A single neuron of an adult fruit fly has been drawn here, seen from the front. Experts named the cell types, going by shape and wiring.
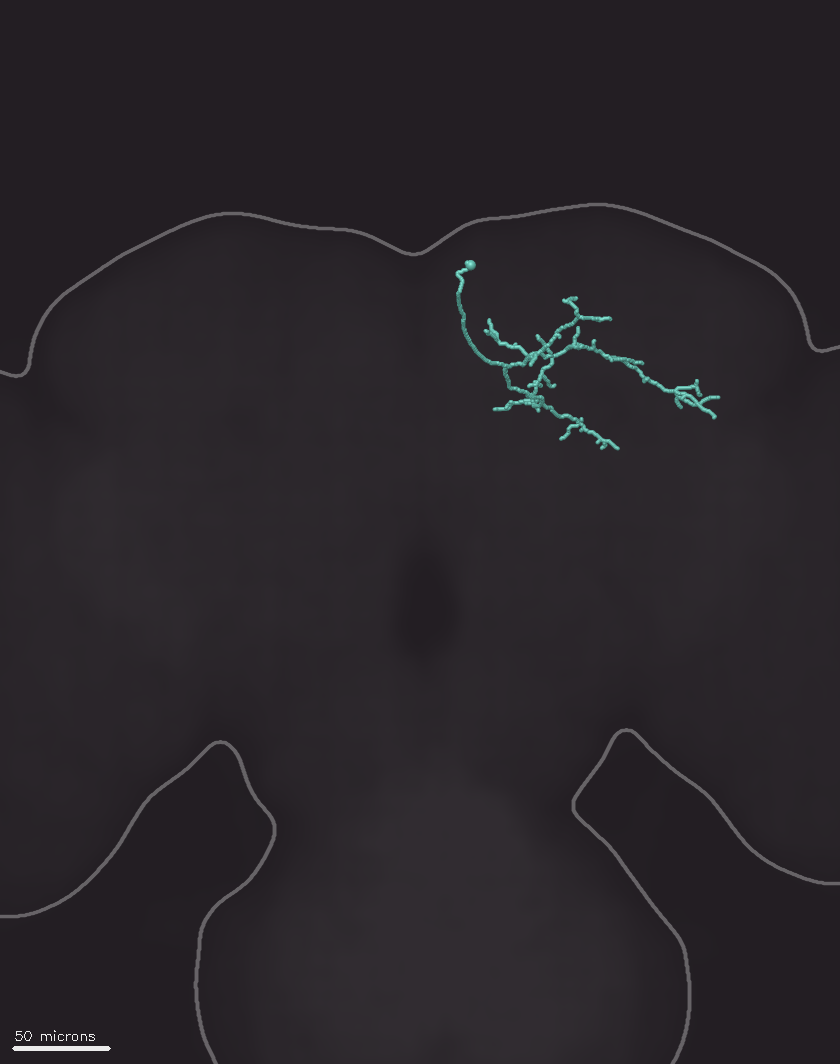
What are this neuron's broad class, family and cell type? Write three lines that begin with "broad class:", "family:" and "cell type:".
broad class: central-brain intrinsic neuron
family: hemilineage SMPad2
cell type: CB3080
